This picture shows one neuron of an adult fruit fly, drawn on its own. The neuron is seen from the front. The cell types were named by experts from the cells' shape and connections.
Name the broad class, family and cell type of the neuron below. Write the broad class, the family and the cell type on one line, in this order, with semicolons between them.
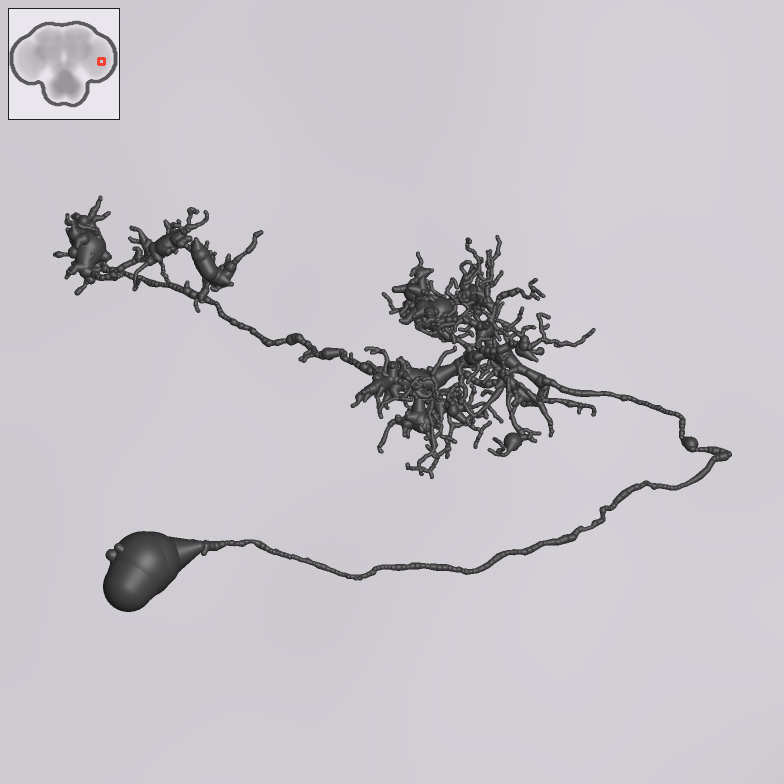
optic-lobe intrinsic neuron; Mi; Mi9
